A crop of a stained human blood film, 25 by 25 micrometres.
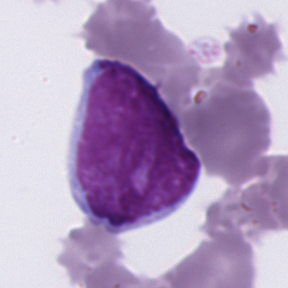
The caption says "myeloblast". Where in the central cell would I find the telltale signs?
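Several features here go with a myeloblast. The nucleus measures about 15 by 11 micrometres in a cell of about 15 by 12 micrometres and fills about 80% of the cell's area.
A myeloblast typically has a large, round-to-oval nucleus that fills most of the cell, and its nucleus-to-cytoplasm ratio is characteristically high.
The size of the nucleus and the high share of the cell it takes up therefore agree. What does not fit is the shape: the cell outline is roughly triangular with rounded corners, and the nucleus follows that triangular form rather than being round to oval, though it has no lobes or indentation. The chromatin is finely textured and stains an even deep purple, and the cytoplasm contains no vacuoles.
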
